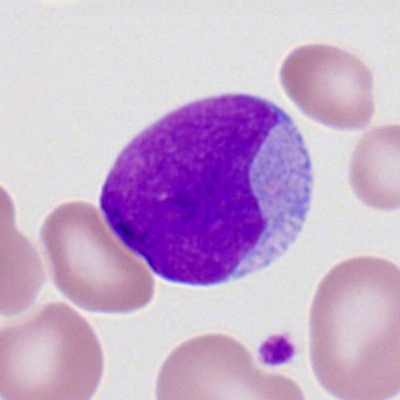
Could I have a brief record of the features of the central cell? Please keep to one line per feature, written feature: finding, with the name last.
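Nucleus: see how it fills most of the cell, lying toward the left
Cytoplasm: finely speckled, without large distinct granules
Vacuoles: none visible
Surface: no projections or blebs
Name: myeloblast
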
